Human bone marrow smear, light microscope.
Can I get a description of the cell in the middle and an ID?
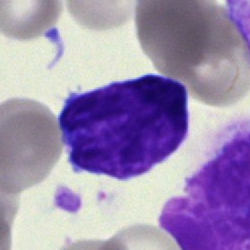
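The cell has an irregular, somewhat angular outline rather than a round one. Its nucleus fills almost the whole cell, and no distinct cytoplasmic granules are visible. Small tag-like projections stick out from the upper left margin. This cell is a blast.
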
